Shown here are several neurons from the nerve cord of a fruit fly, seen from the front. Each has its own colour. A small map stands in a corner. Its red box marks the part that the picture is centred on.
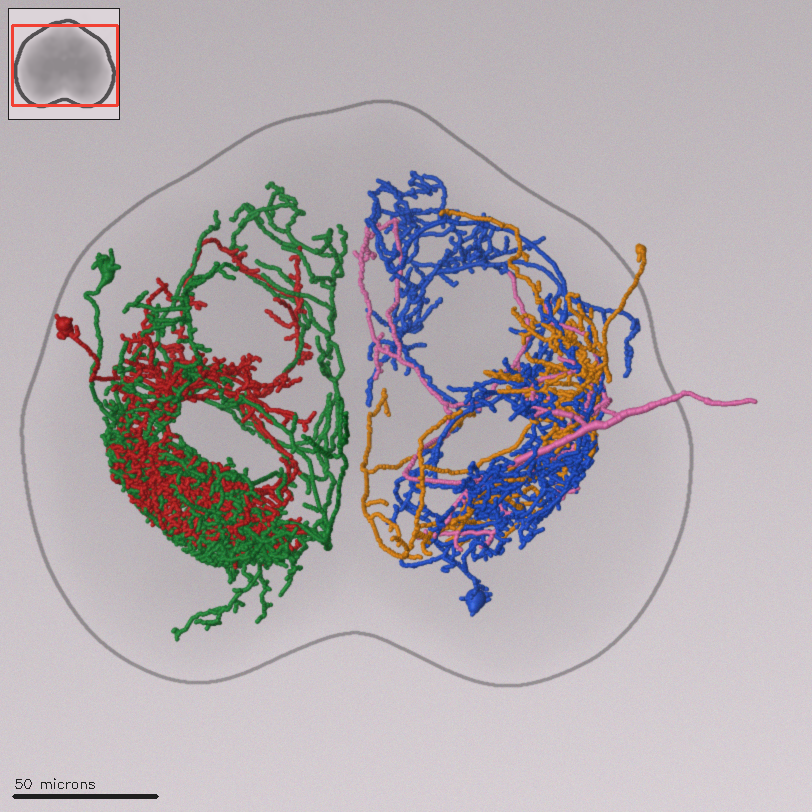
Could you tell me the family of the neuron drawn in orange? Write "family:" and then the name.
family: hemilineage 17A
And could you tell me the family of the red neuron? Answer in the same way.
family: hemilineage 17A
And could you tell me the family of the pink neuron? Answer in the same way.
family: class mechanosensory proprioceptive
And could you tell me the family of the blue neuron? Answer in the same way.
family: hemilineage 12A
